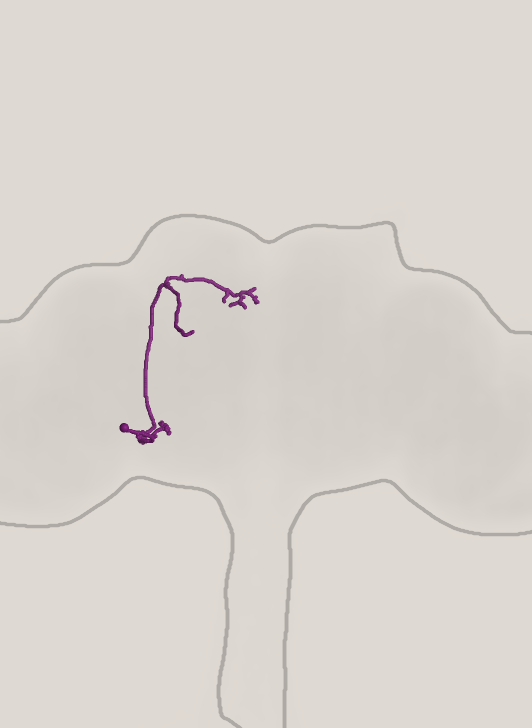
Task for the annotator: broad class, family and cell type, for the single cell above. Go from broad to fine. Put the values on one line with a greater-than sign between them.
central-brain intrinsic neuron > class Kenyon Cell > KCa'b'-m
